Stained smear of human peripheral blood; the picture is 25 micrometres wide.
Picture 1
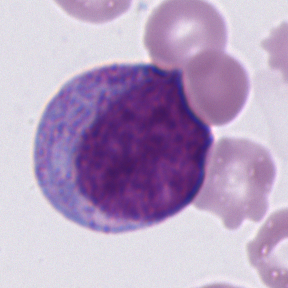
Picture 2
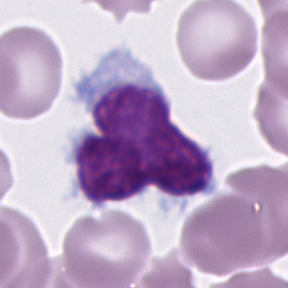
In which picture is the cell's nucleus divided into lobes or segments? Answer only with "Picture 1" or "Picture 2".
Picture 2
